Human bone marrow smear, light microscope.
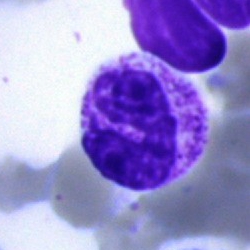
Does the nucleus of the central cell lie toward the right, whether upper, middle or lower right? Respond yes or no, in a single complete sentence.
No, its nucleus is placed toward the left side of the cell.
